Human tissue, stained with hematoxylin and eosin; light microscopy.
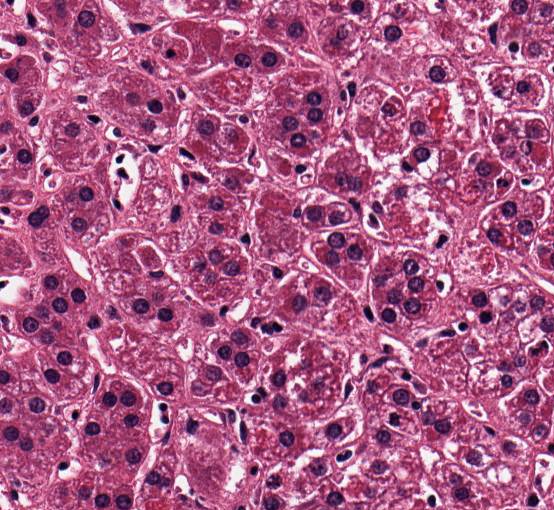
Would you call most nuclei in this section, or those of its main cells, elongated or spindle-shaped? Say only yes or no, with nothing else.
No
